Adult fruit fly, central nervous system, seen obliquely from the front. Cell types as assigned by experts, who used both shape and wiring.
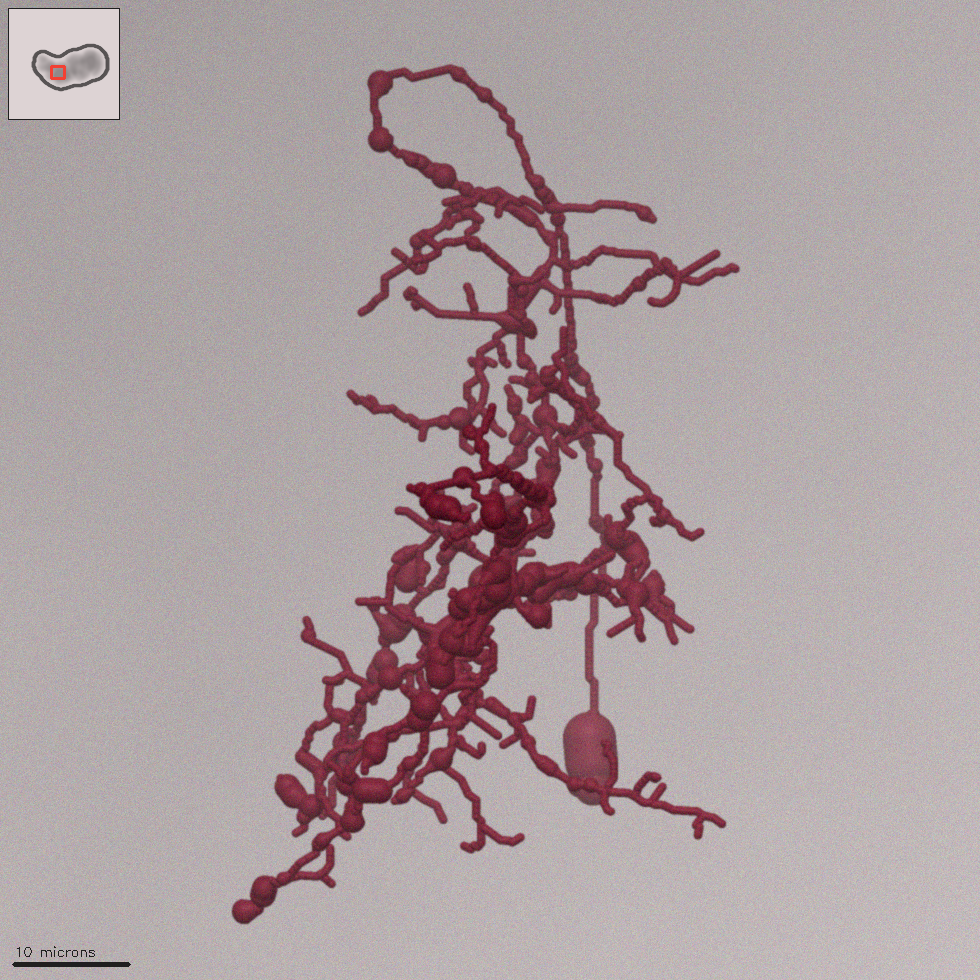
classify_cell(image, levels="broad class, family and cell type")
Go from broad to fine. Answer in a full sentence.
A nerve-cord intrinsic neuron of hemilineage 19A, type IN19A085.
